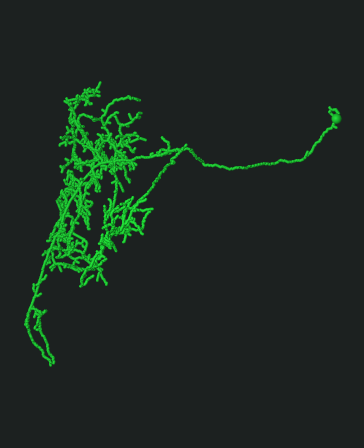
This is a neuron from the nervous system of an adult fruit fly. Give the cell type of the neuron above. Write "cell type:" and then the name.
cell type: LAL152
